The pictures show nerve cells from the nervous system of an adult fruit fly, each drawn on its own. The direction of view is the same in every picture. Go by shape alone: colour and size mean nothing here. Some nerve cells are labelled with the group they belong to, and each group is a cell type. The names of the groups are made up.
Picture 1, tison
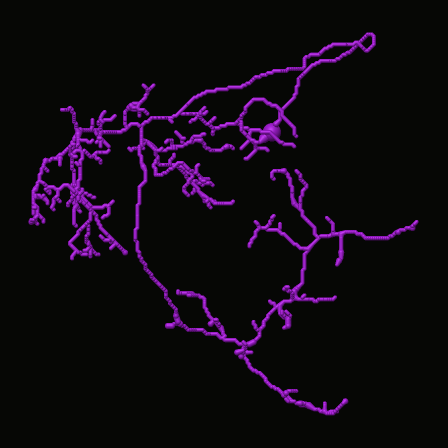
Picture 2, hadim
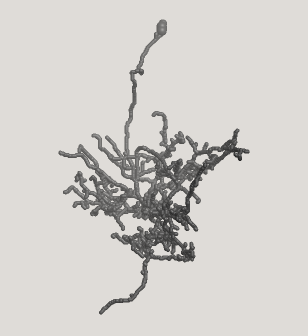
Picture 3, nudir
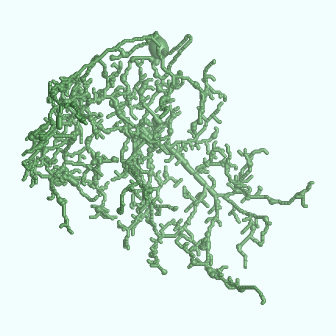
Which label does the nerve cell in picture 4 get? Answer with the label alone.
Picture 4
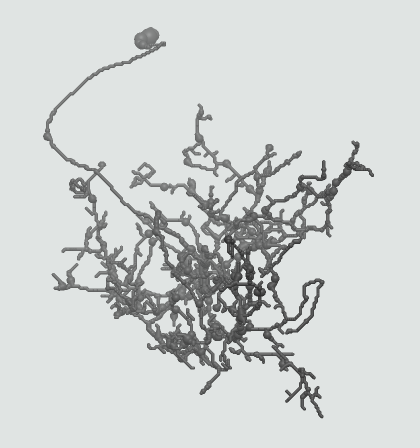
hadim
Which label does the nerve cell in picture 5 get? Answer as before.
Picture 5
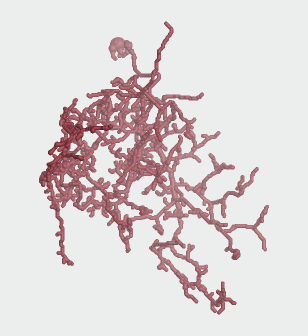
nudir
